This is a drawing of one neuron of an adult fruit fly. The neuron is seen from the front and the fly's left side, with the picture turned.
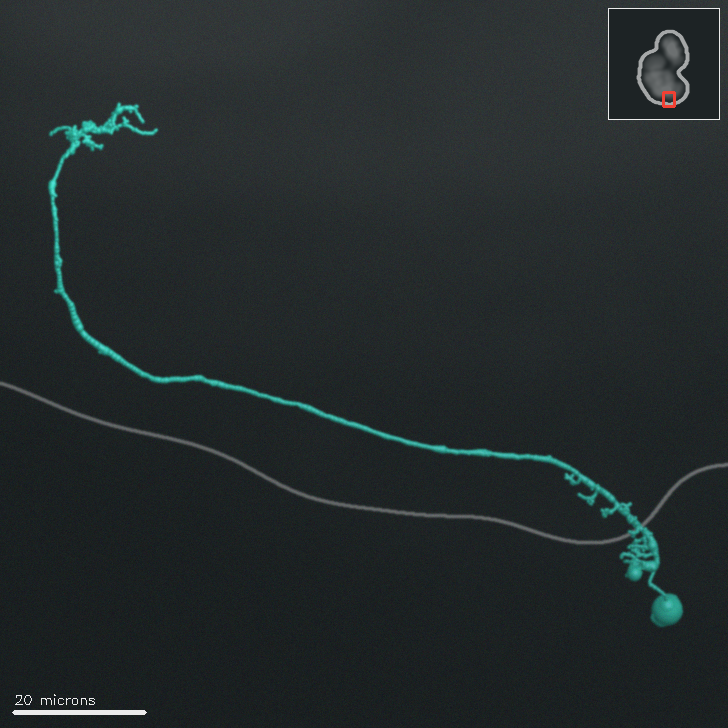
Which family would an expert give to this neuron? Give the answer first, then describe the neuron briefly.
The family is L. This is an optic-lobe intrinsic neuron. The cell body can be seen at the lower right of the picture. By the scale bar it is about 95 microns wide in this view.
